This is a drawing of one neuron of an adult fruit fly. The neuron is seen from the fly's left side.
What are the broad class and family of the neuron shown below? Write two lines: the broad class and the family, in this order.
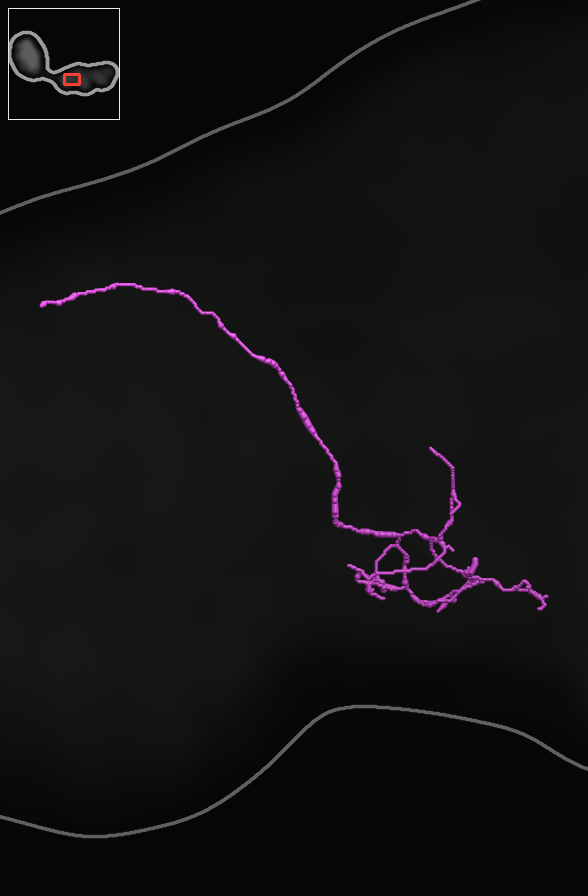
sensory neuron entering the nerve cord
class mechanosensory tactile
